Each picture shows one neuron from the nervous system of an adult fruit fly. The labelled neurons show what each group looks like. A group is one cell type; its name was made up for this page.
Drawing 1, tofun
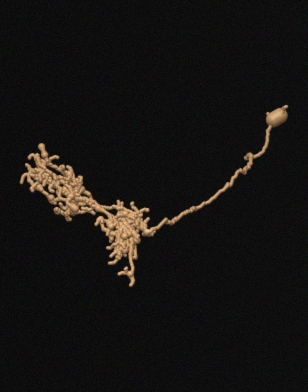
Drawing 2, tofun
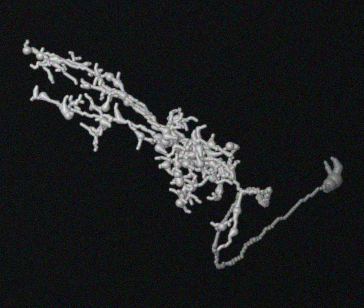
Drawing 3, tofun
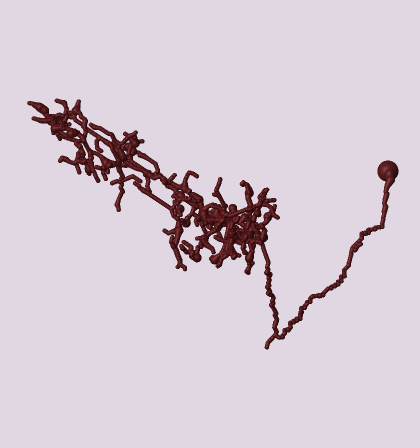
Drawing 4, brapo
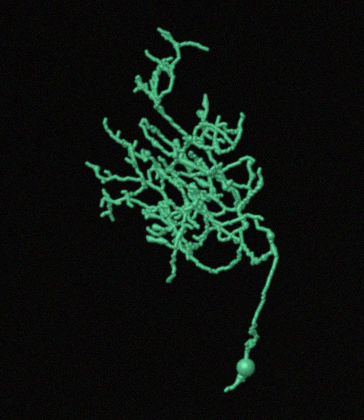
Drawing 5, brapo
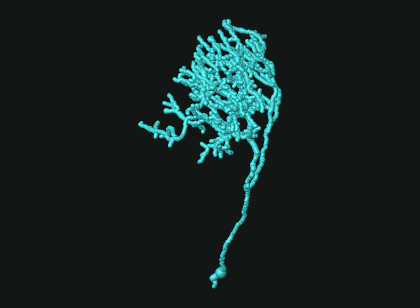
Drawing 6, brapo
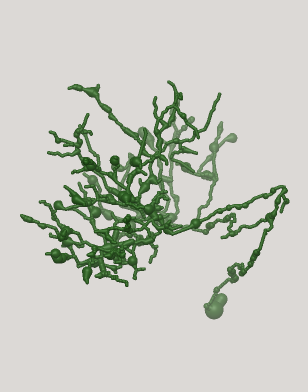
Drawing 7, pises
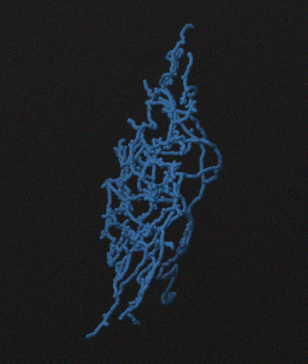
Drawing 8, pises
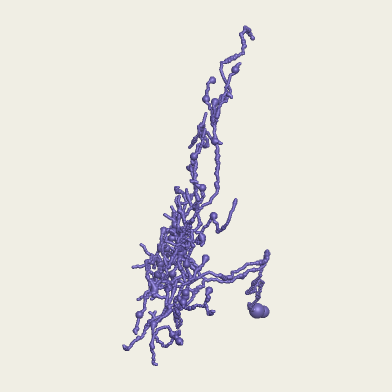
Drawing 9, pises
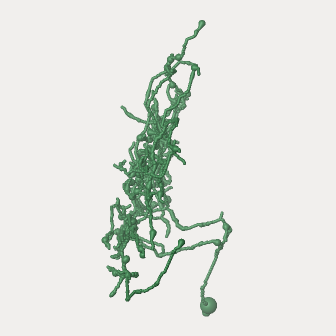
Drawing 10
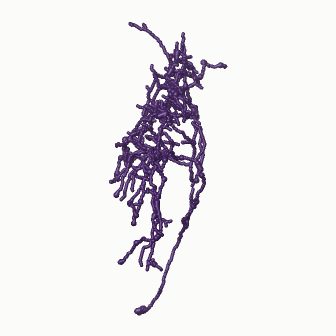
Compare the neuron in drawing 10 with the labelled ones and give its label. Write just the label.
pises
